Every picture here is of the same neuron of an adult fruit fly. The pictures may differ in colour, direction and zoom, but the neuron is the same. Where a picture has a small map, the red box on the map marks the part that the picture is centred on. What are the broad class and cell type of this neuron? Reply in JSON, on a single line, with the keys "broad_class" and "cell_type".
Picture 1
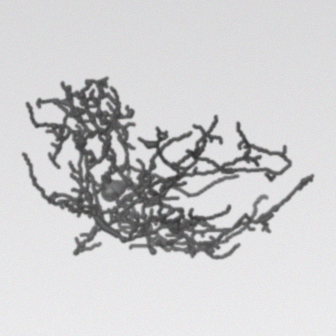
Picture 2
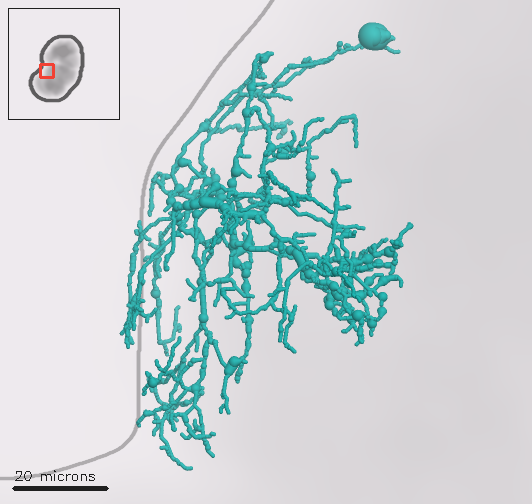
{"broad_class": "central-brain intrinsic neuron", "cell_type": "GNG452"}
